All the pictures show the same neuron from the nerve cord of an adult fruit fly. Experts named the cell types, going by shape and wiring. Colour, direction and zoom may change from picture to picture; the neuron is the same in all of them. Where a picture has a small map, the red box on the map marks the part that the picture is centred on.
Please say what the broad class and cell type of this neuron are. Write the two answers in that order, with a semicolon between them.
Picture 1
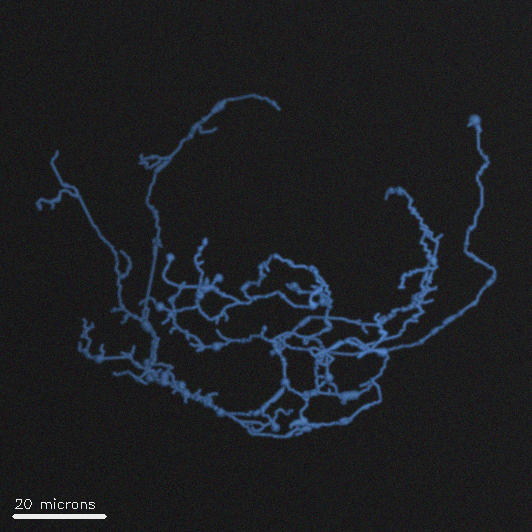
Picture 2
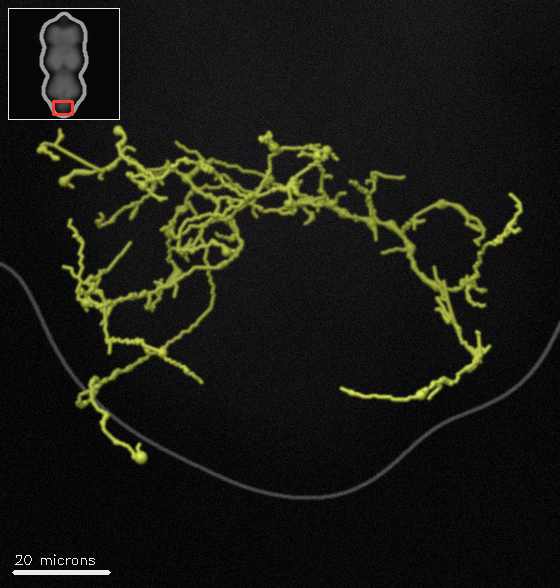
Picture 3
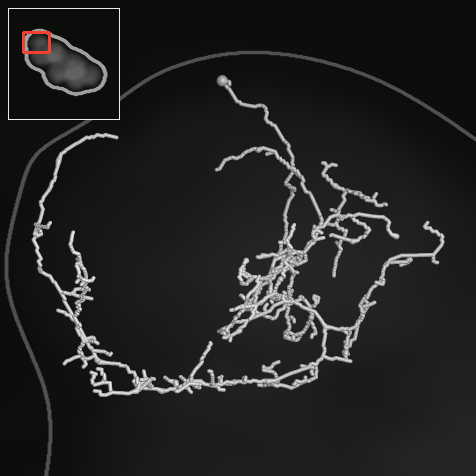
nerve-cord intrinsic neuron; INXXX442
